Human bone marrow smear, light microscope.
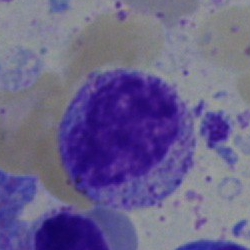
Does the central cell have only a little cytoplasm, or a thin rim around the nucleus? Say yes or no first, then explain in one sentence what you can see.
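Yes. The nucleus fills most of the cell, leaving a narrow rim of cytoplasm.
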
